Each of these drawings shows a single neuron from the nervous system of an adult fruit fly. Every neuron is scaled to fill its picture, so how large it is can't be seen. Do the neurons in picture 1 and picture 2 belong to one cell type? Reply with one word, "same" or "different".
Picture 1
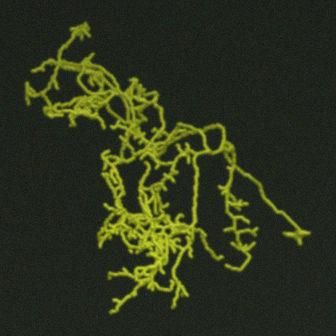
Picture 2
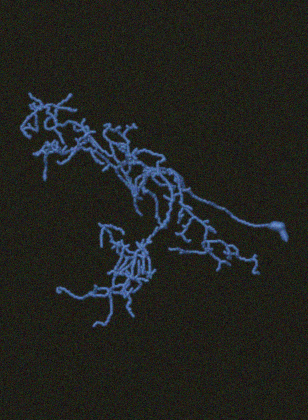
different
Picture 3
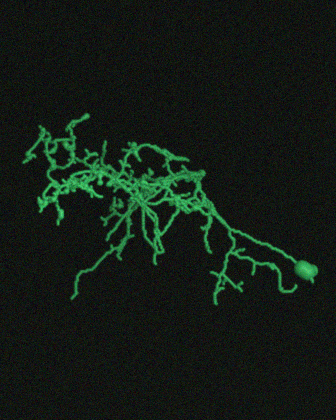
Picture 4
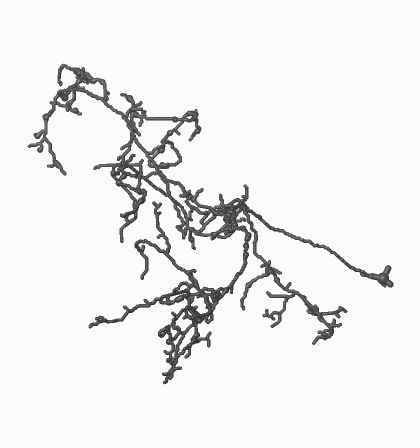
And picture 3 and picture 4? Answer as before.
different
